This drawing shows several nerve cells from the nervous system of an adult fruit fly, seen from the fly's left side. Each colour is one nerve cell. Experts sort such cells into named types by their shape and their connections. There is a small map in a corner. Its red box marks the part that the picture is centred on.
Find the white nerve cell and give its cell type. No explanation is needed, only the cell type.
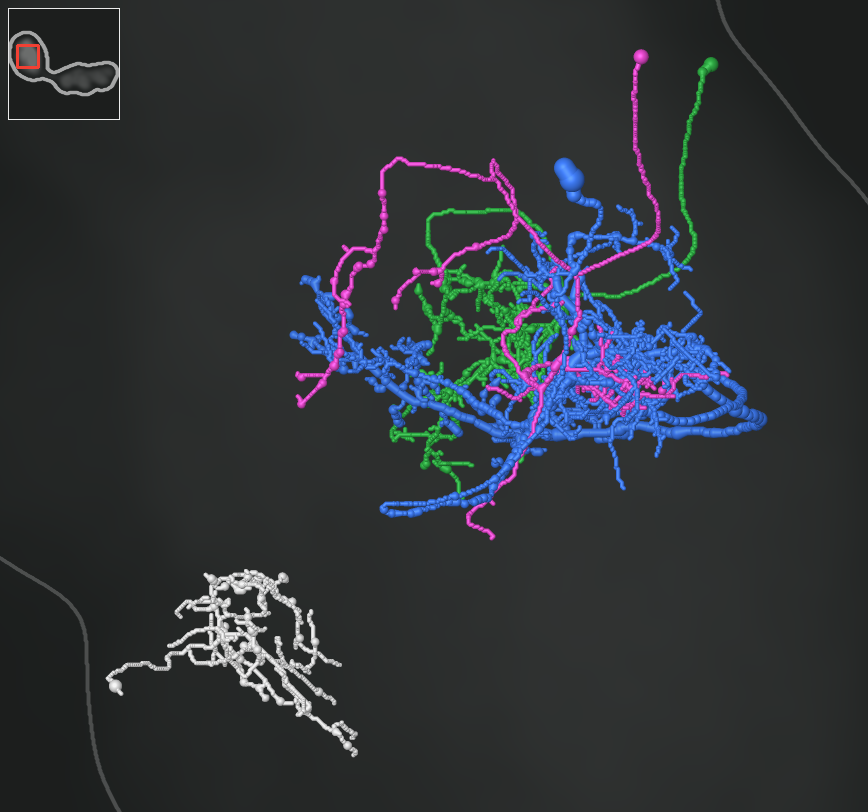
GNG383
